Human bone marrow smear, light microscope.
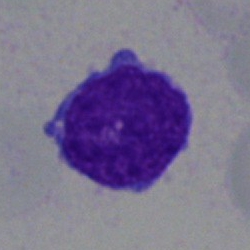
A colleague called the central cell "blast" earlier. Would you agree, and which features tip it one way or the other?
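Nearly the whole cell is nucleus here, with only a very scant rim of cytoplasm.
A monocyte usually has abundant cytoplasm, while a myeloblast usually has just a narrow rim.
That scant rim goes with blast and against monocyte. No granules can be seen in the cytoplasm. The outline is roughly round, with small rounded blebs projecting from the top and left edges. So yes, blast fits.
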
